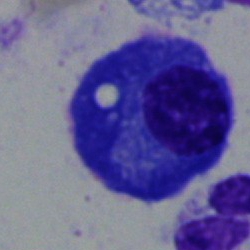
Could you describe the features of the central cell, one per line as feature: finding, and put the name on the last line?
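Cytoplasm: abundant, deep blue
Vacuole: single, small, round, clear; upper left cytoplasm
Paler zone: cytoplasm beside nucleus, lower left side
Chromatin: dark, clumped, small lighter patches between clumps
Name: plasma cell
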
